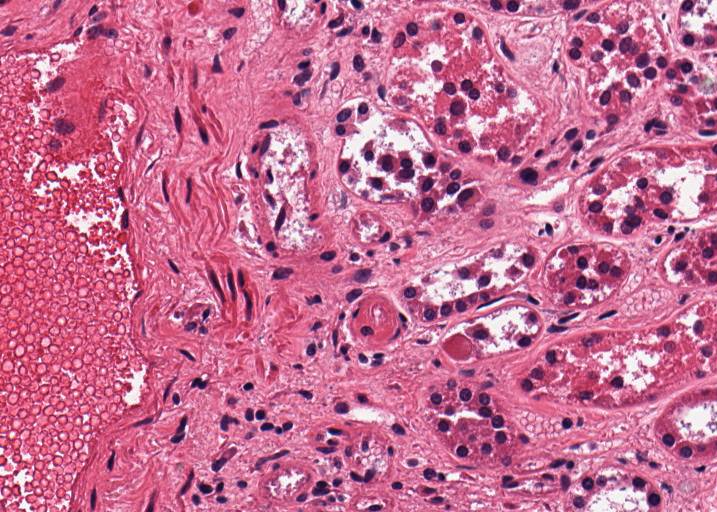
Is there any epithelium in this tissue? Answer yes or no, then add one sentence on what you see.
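Yes. The cells within the tubules have round, dark-staining nuclei and pink cytoplasm.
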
